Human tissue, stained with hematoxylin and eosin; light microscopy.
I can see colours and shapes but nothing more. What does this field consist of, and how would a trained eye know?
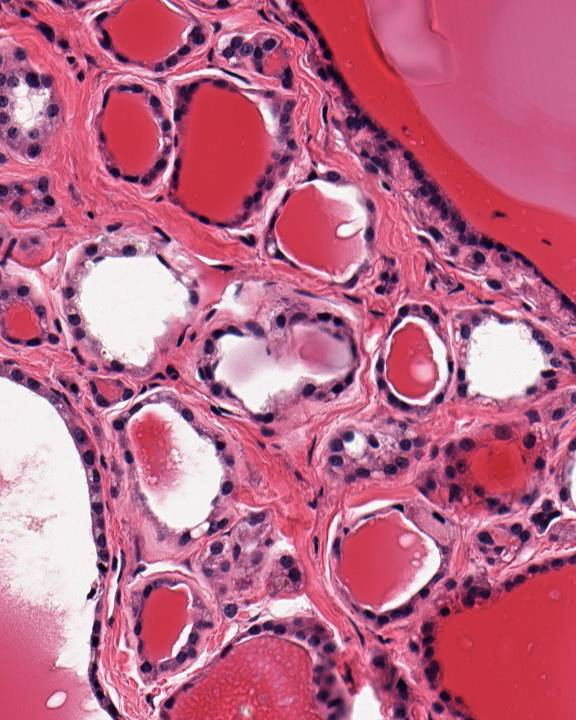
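Answer: the thyroid follicle. The field consists of many rounded follicles of varying size, separated by bands of pink fibrous tissue.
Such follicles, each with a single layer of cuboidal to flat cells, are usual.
Each is lined by a single layer of low cuboidal to flattened epithelial cells.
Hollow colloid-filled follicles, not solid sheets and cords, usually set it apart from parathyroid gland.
In several follicles colloid has shrunk from the epithelium, leaving clear crescent-shaped gaps.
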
